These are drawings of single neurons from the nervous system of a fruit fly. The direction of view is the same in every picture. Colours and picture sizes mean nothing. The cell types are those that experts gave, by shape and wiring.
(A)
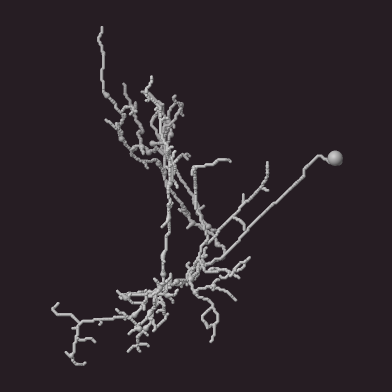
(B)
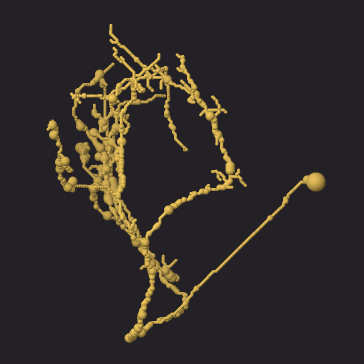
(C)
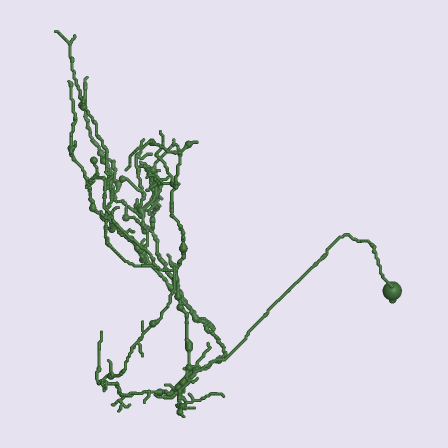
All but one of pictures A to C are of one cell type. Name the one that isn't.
B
